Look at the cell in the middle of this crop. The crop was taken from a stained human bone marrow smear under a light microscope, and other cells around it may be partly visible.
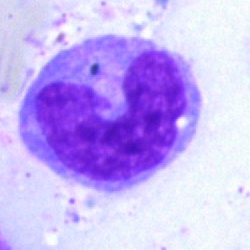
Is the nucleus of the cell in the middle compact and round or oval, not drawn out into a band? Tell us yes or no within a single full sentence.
No, instead of a compact mass, the nucleus forms a curved band without separate lobes.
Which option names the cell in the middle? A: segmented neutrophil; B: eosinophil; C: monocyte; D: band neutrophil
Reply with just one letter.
C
